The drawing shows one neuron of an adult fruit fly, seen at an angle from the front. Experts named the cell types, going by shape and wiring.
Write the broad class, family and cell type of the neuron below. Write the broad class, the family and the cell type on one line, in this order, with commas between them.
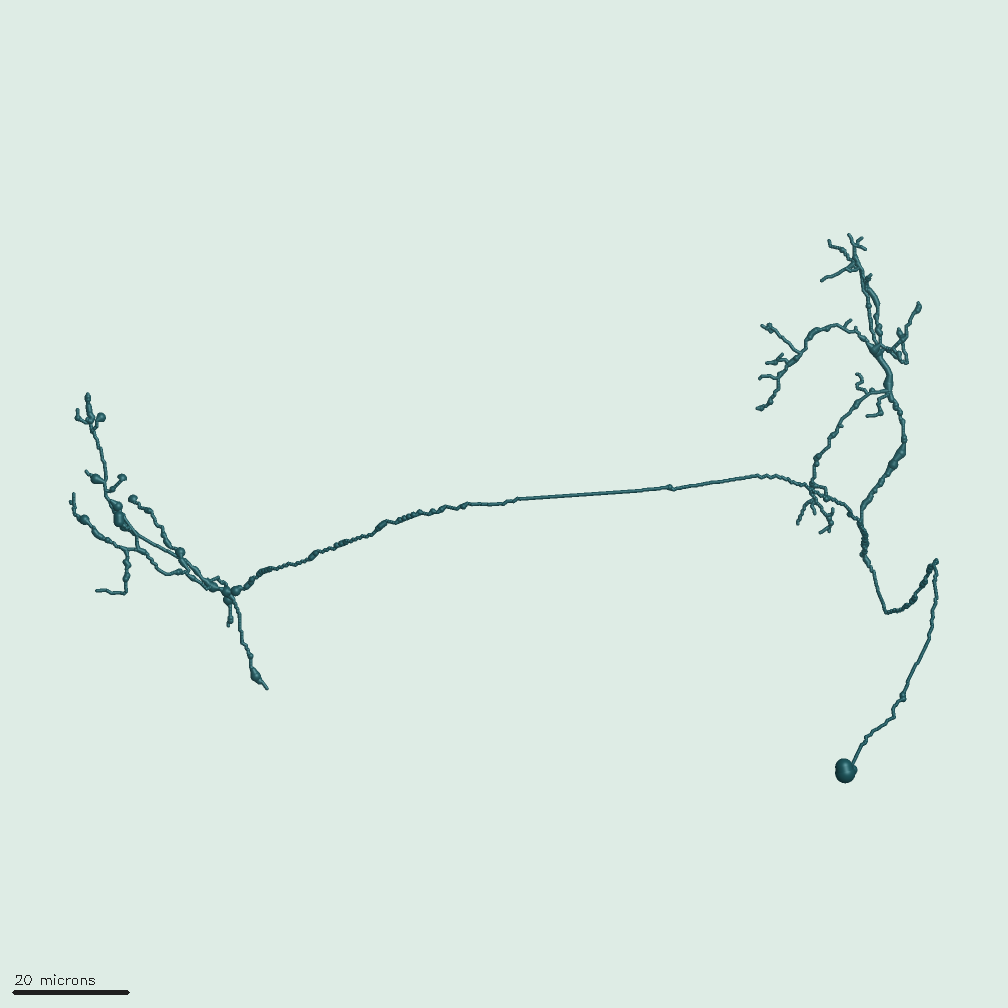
central-brain intrinsic neuron, hemilineage SLPa&l1_lateral, PLP046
